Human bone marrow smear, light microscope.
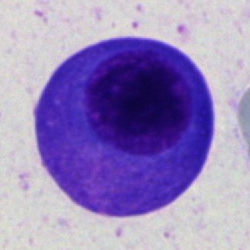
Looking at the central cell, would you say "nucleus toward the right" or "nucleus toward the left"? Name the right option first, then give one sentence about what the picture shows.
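Nucleus toward the right. The nucleus sits off-centre toward the upper right of the cell.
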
